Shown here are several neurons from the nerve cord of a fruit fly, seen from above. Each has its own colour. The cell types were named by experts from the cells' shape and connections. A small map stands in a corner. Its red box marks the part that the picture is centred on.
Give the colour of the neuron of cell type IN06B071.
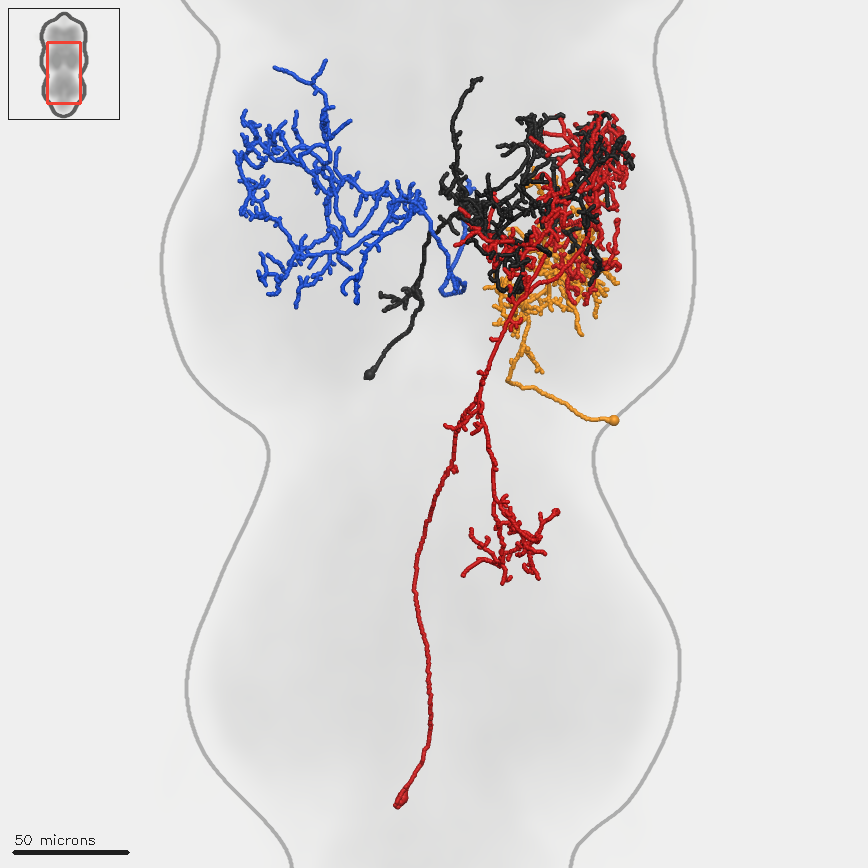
blue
